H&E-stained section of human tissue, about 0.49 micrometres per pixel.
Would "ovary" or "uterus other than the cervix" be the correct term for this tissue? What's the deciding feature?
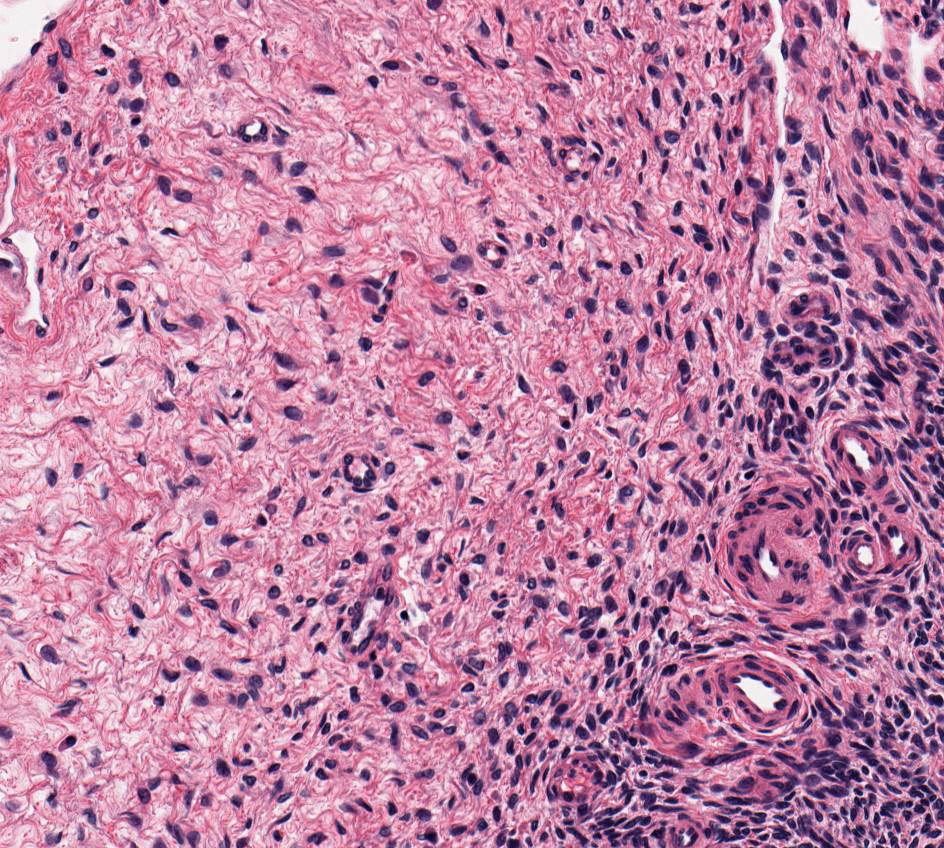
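Ovary. Cellularity rises from a loose, paler area at the left and upper left to a densely cellular lower right. Fine, wavy pink collagen fibres form the stroma between the cells. Most cells have dark oval to spindle-shaped nuclei and scant, ill-defined cytoplasm. Several small lower-right vessels have thick, concentrically layered walls around a narrow lumen.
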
